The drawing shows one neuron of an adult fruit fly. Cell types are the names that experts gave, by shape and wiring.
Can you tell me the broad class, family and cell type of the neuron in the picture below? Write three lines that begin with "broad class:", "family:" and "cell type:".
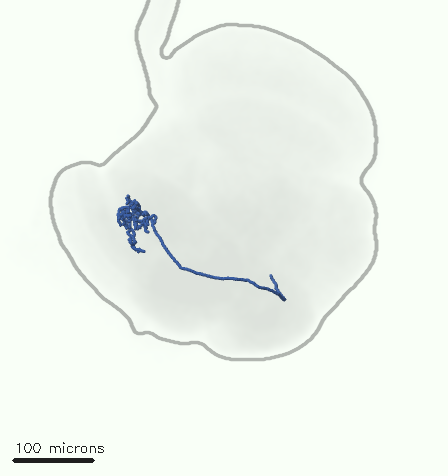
broad class: visual projection neuron
family: LC
cell type: LC28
